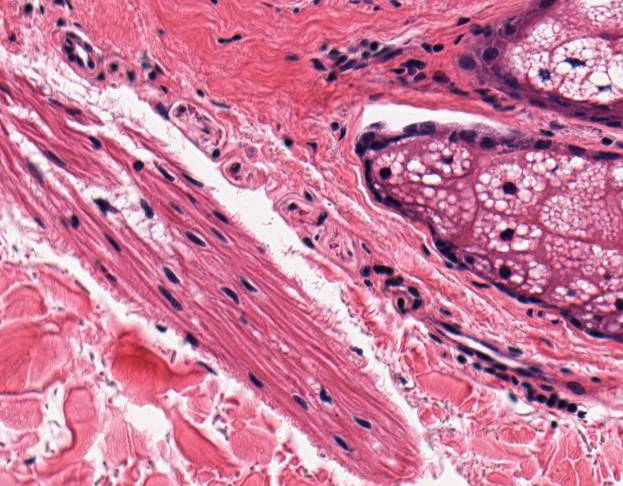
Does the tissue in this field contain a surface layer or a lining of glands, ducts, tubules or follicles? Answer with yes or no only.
Yes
